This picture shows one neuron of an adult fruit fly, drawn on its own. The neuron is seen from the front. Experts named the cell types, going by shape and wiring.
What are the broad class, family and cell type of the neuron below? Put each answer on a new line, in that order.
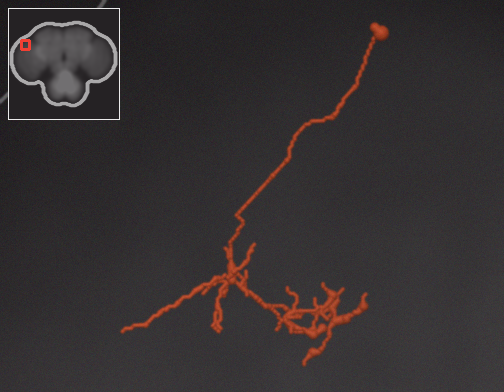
optic-lobe intrinsic neuron
Mi
Mi15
